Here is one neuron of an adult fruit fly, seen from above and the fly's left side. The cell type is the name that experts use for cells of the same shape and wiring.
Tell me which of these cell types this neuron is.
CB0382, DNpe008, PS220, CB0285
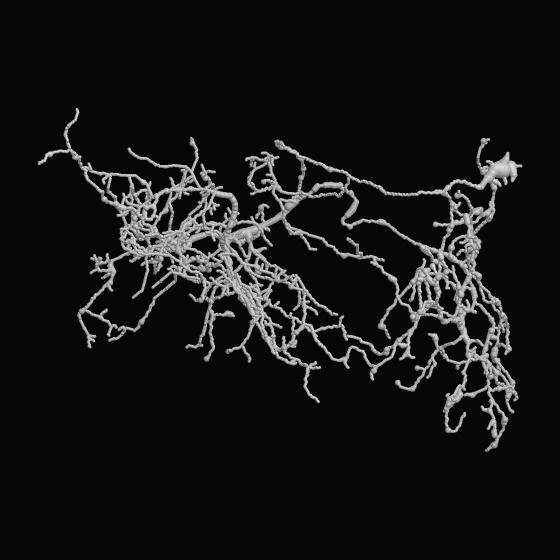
CB0285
